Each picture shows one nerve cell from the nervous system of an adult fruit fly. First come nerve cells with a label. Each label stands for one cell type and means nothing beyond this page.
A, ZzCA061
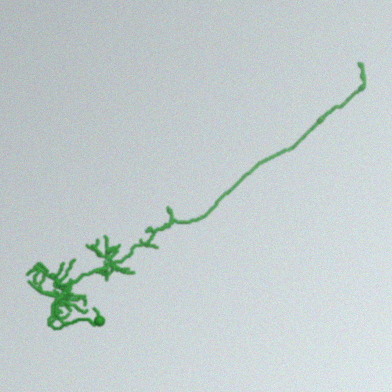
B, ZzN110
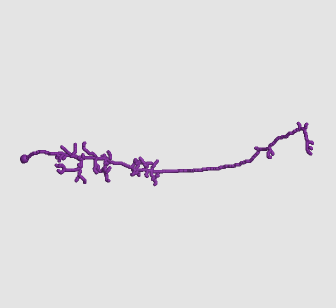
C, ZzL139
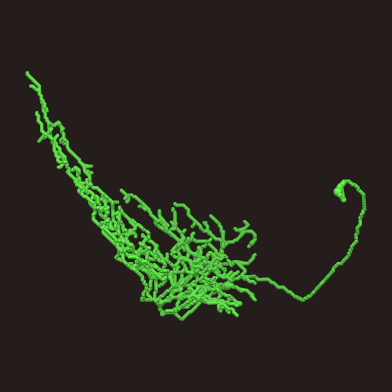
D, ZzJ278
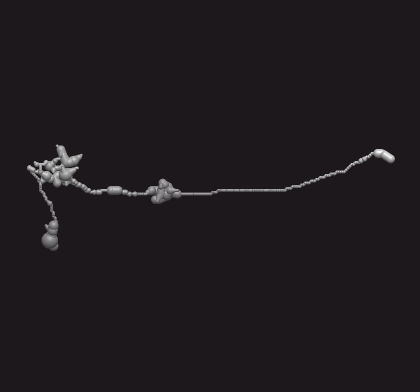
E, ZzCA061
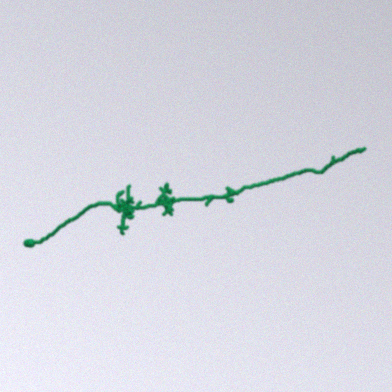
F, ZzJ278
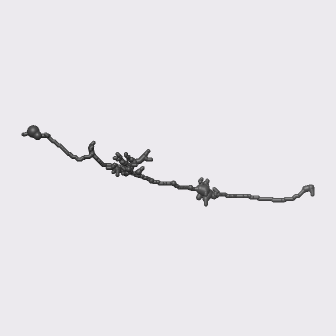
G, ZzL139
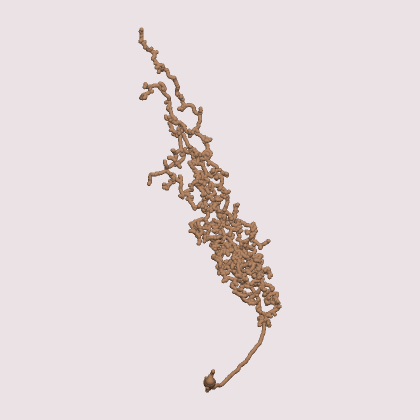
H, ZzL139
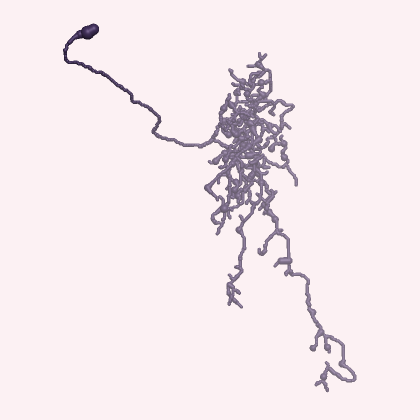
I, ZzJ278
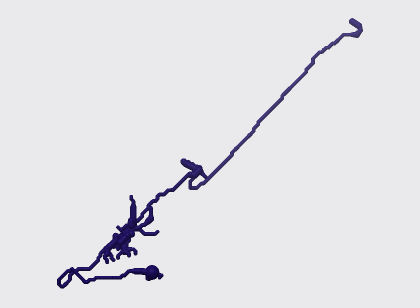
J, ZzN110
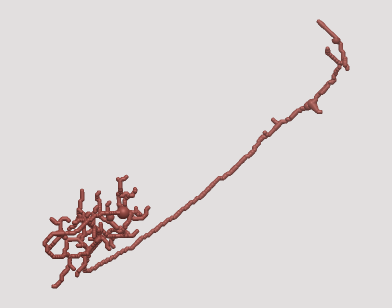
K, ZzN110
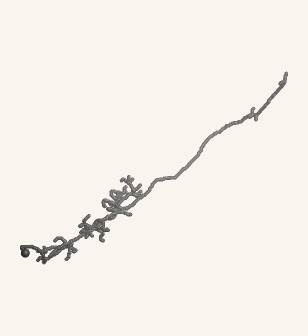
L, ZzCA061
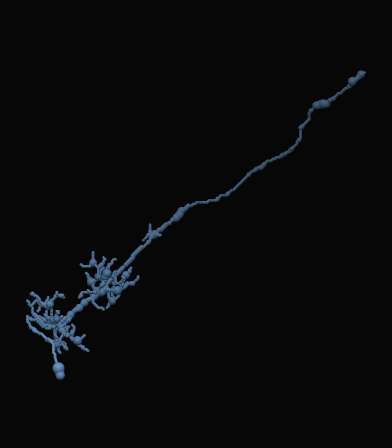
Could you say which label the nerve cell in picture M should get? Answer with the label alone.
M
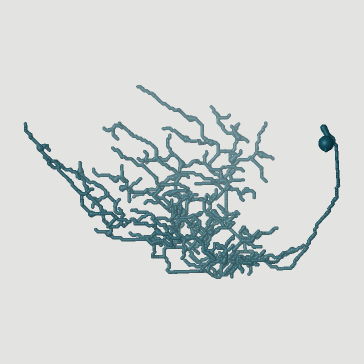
ZzL139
